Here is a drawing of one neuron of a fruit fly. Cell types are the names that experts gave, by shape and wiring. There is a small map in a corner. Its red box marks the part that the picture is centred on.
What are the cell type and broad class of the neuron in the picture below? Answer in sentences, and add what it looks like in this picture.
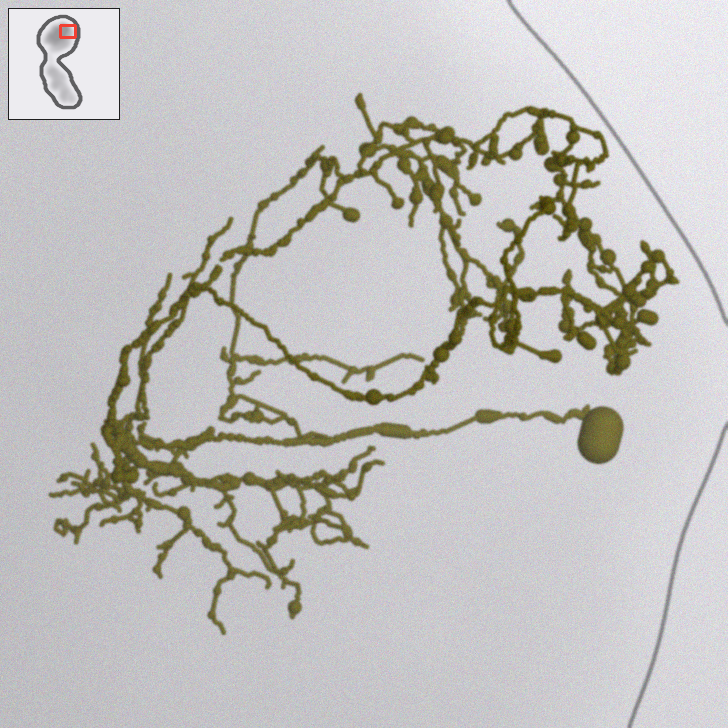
The cell type is SLP126. Its broad class is central-brain intrinsic neuron. The cell body can be seen on the right of the picture. The picture shows dozens of branch ends.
